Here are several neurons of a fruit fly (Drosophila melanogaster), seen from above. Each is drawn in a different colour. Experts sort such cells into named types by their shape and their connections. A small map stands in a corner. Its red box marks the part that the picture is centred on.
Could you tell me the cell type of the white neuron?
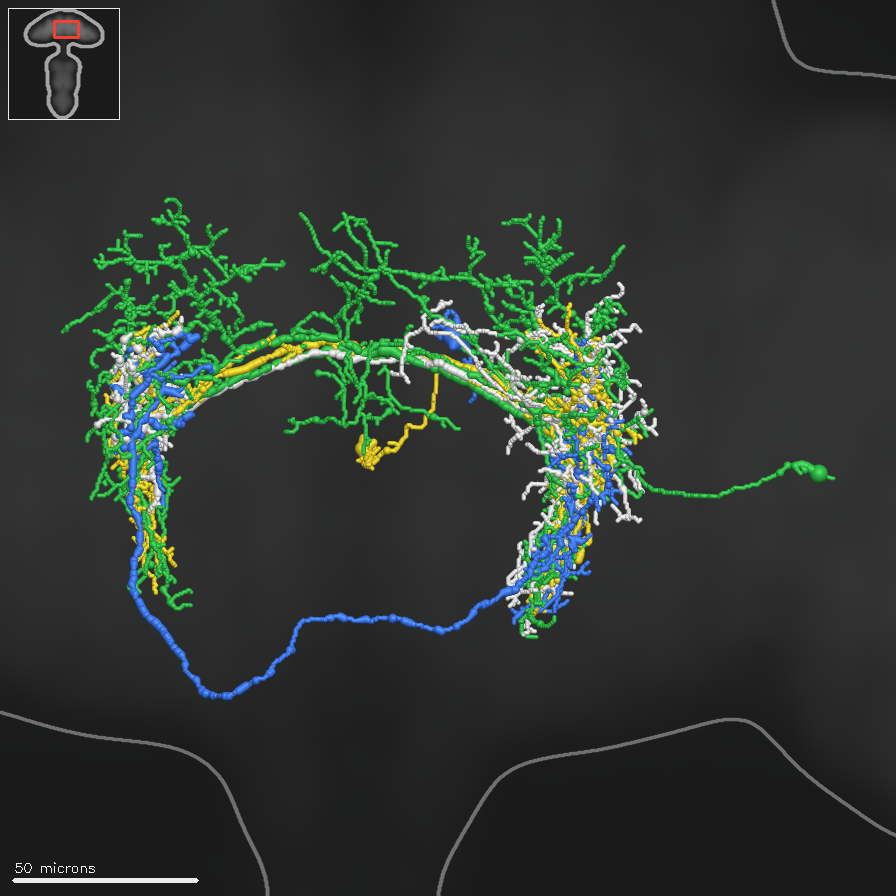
GNG582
